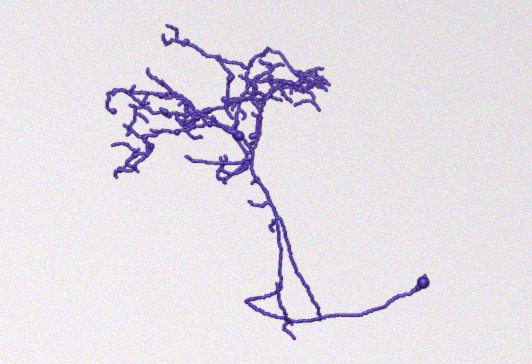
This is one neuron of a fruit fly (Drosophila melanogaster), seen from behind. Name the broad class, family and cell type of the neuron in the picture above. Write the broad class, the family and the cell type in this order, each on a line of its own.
central-brain intrinsic neuron
hemilineage SLPpl2
CB2269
